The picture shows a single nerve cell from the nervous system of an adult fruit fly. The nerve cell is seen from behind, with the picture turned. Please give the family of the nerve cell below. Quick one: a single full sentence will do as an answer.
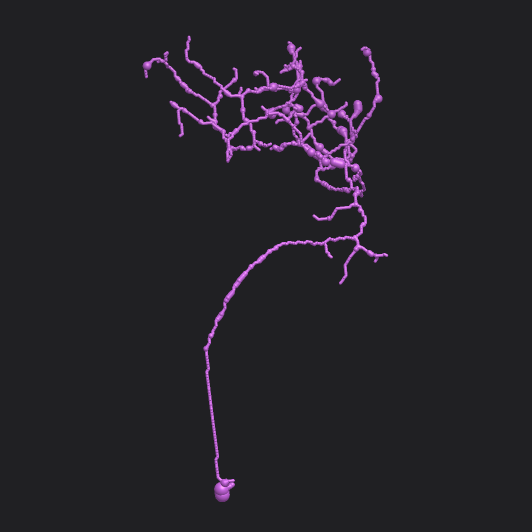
The family of this particular nerve cell is hemilineage SLPad1_posterior.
